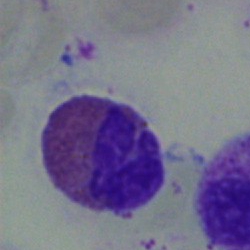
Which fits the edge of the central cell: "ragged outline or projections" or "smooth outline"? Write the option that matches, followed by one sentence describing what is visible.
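Smooth outline. The cell outline is round with a smooth edge.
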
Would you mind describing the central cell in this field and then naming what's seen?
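Placed in the right part of the cell, the nucleus leaves the cytoplasm gathered on the left. Its chromatin is dense and dark blue-purple. The cytoplasm is pinkish-violet with a fine granular texture. This is an eosinophil.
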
